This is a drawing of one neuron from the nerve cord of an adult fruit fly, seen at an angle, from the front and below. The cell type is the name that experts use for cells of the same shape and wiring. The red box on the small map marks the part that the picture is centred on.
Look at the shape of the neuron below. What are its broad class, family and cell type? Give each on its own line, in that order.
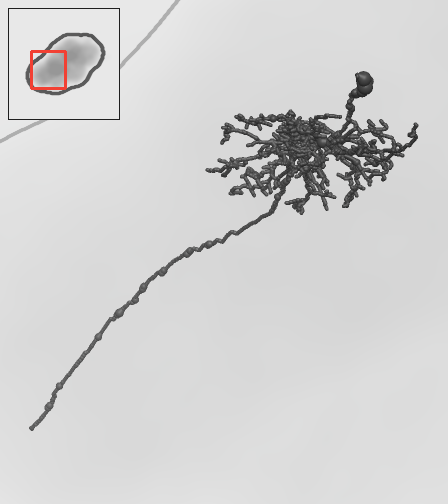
motor neuron of the nerve cord
MNad
MNad01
